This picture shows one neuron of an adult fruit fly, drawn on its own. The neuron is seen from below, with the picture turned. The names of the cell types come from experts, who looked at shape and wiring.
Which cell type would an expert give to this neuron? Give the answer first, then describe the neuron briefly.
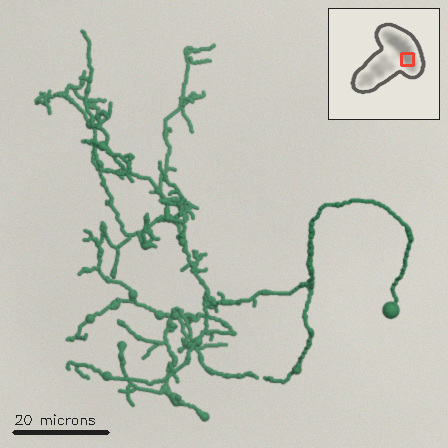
The cell type is LHAV4b1. Its broad class is central-brain intrinsic neuron. By the scale bar it is about 85 microns tall in this view. The picture shows dozens of branch ends.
